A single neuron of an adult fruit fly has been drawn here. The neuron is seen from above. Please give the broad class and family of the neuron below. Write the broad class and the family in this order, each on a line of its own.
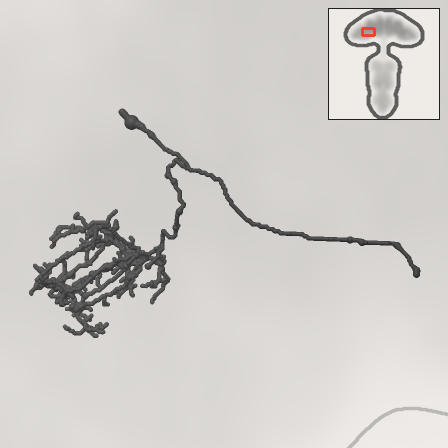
visual projection neuron
LC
